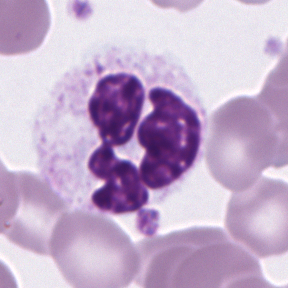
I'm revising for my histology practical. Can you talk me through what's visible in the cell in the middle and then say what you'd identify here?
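The cell has a roughly round outline. Its nucleus is divided into separate lobes and lies toward the right side, leaving more cytoplasm on the left. The chromatin is dark purple and coarsely clumped. This is a segmented neutrophil.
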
